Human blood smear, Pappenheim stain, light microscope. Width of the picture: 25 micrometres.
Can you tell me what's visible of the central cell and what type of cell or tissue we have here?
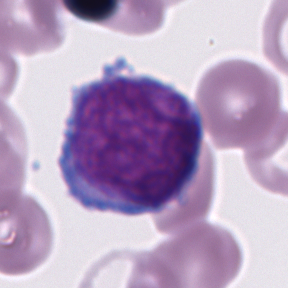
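Size comes first: the cell is about 13 micrometres across, and its nucleus, round in outline, is about 11 micrometres across and fills about 80% of the cell's area. Next, the cytoplasm forms only a narrow blue-staining rim, widest at the lower left. Along the top edge, small blue blebs stand out. Last, the outline is finely ragged rather than smooth. The cell is a myeloblast.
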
